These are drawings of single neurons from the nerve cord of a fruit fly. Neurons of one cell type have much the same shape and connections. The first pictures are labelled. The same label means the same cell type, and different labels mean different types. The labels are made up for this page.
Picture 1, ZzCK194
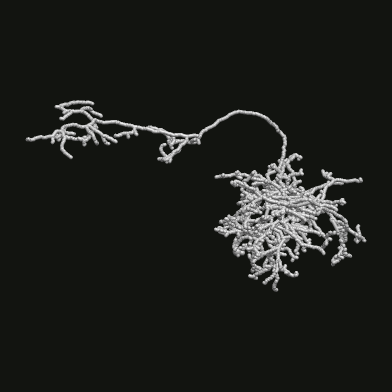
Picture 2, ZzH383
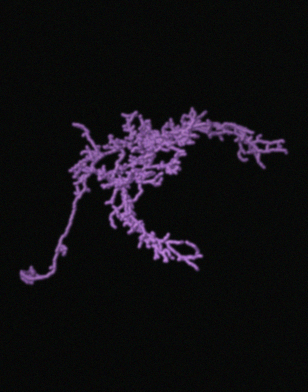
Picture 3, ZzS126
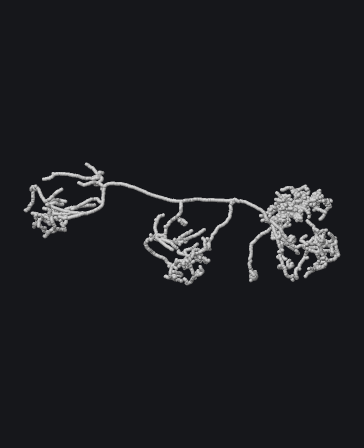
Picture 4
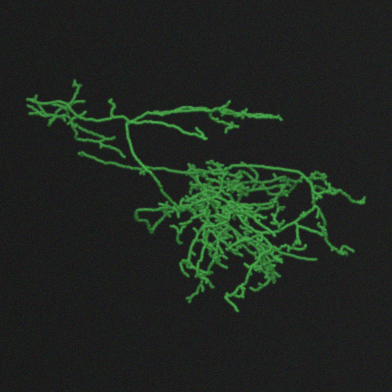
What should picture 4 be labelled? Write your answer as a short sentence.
It belongs to ZzCK194.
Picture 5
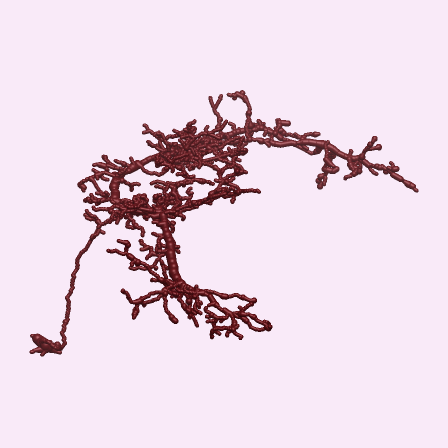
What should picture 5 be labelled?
It belongs to ZzH383.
